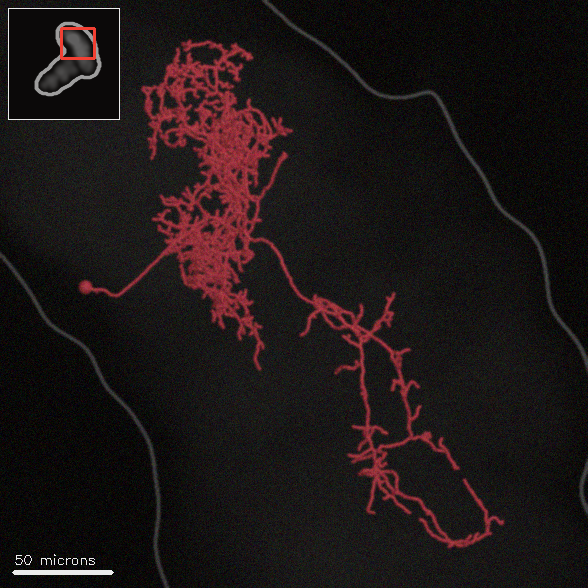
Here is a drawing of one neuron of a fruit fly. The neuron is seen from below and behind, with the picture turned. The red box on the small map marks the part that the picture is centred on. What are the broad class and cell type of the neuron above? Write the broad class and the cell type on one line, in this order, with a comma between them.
central-brain intrinsic neuron, PVLP115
